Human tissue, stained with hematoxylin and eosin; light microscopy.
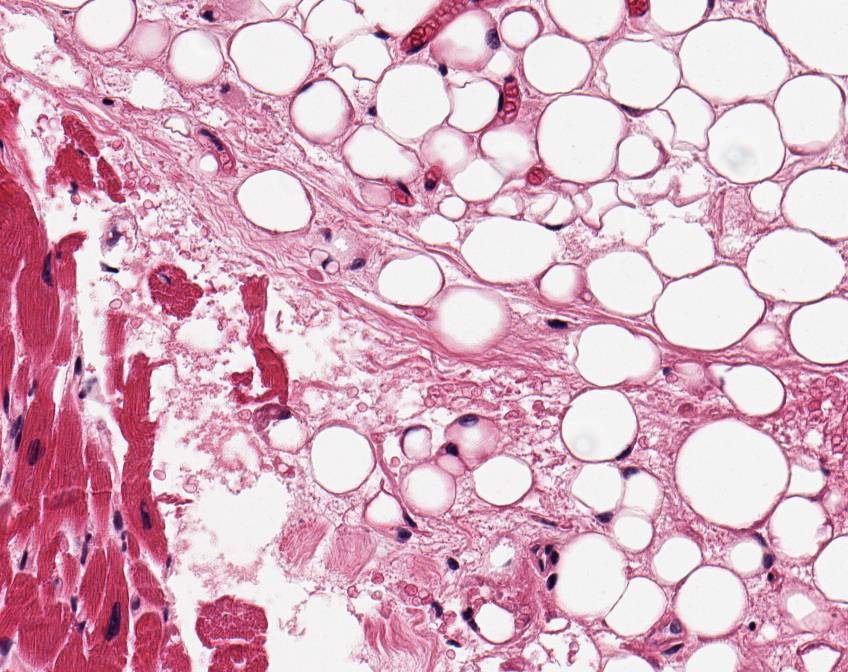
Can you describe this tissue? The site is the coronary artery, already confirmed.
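Deep red muscle fibres occupy the left edge of the field, while fat fills most of the right. Elongated dark nuclei are aligned along the length of the muscle fibres. The adipocytes have small, dark nuclei flattened against the cell edge. Near the top, small vessels packed with red blood cells lie between the fat cells.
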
